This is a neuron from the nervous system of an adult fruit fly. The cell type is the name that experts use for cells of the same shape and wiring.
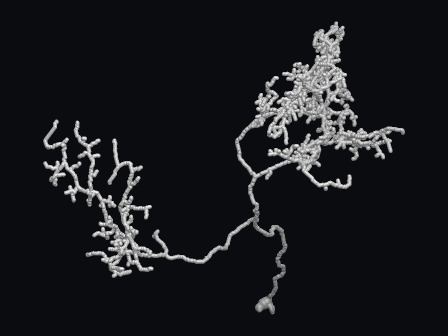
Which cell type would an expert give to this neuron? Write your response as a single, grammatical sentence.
The cell type given to this neuron is SMP389_b.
